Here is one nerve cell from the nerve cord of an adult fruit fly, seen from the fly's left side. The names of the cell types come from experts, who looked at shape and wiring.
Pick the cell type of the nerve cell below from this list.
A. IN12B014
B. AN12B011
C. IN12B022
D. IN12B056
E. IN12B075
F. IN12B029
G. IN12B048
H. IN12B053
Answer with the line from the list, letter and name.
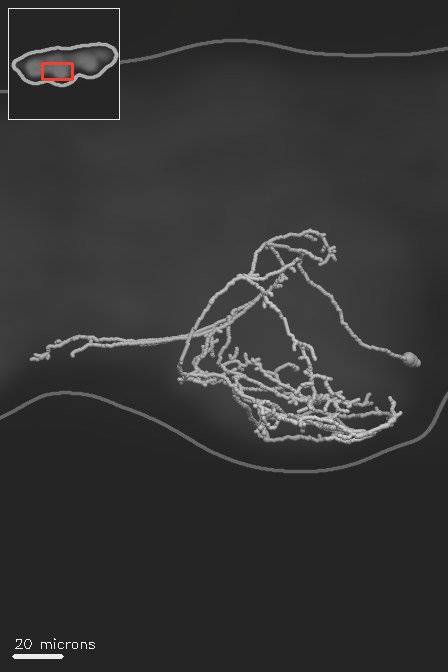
F. IN12B029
